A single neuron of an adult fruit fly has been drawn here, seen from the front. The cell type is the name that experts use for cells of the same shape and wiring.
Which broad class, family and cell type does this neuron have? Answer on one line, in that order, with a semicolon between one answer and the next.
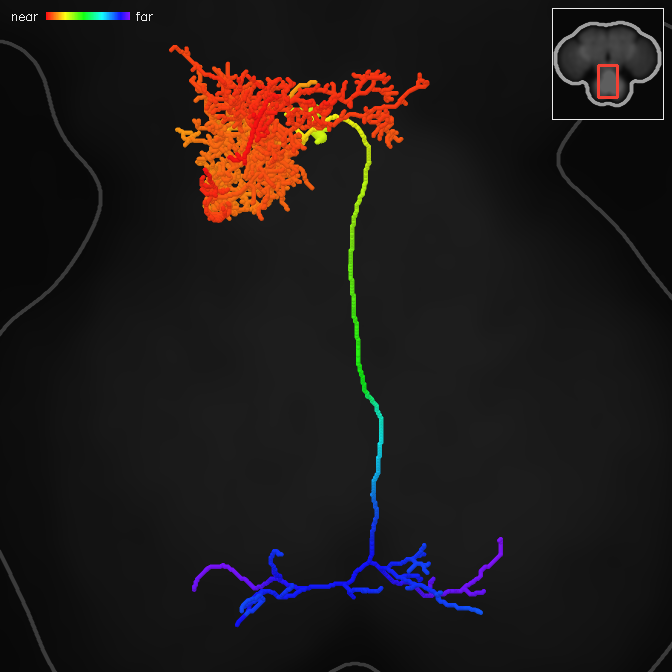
descending neuron; hemilineage LB23; DNg85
